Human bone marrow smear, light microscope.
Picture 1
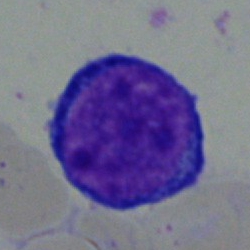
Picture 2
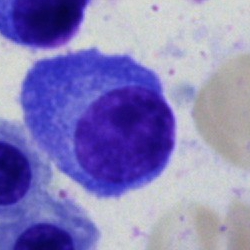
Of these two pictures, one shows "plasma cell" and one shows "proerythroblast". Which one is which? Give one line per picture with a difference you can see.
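Picture 1: proerythroblast. The cytoplasm is a very thin rim that stains deep blue.
Picture 2: plasma cell. The cytoplasm is abundant, forming a broad area to the upper left of the nucleus.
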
